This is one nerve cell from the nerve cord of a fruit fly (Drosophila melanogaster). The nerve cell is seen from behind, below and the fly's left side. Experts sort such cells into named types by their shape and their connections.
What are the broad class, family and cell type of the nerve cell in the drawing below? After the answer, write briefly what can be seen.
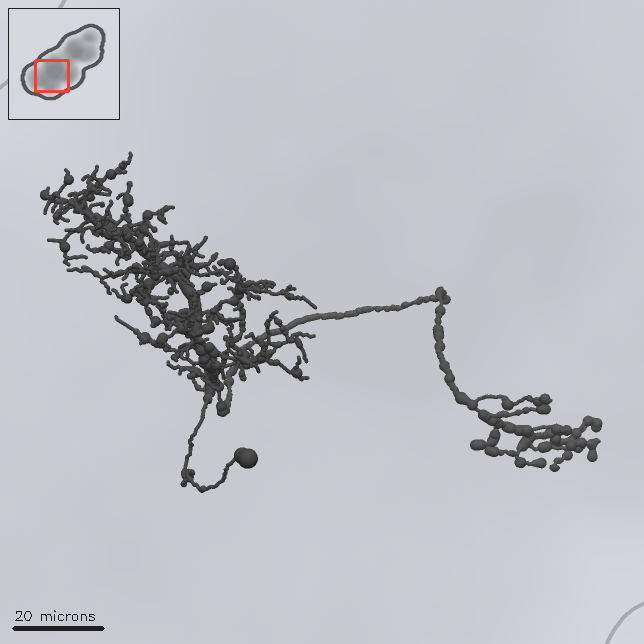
This is a nerve-cord intrinsic neuron. Its family is hemilineage 06B. The cell type is IN06B067. By the scale bar it is about 130 microns wide in this view. In this view it is wider than it is tall.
